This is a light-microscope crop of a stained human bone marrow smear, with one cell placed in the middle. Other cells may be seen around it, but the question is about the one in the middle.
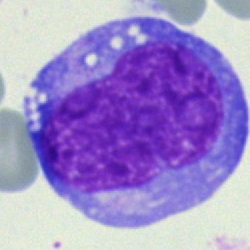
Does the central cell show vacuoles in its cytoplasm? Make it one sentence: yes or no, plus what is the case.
Yes, the cytoplasm of this cell is vacuolated, with one or more clear vacuoles.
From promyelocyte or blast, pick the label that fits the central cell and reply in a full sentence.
The cell positioned in the middle of the field is a blast.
